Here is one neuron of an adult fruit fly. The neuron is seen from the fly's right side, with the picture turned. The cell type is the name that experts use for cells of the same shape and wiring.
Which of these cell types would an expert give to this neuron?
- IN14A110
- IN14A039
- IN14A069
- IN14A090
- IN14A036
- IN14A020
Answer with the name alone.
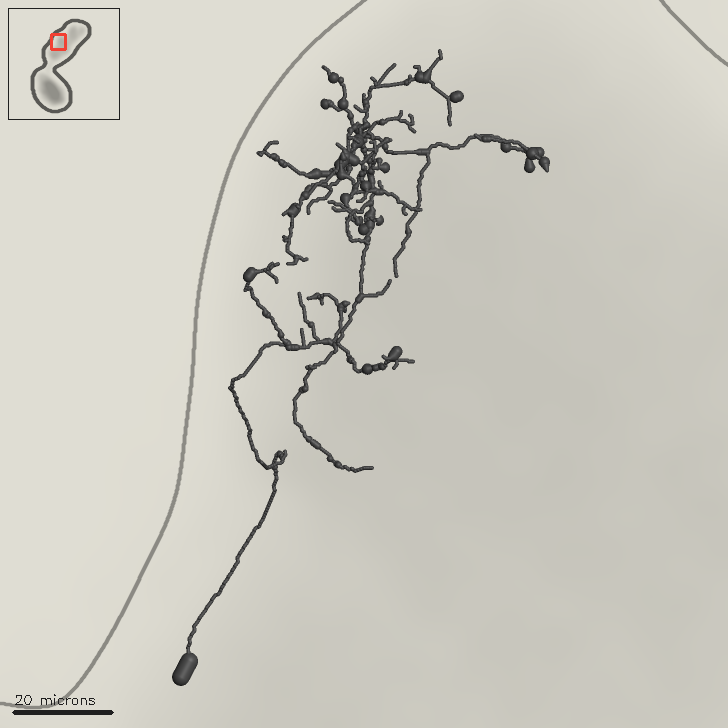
IN14A110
